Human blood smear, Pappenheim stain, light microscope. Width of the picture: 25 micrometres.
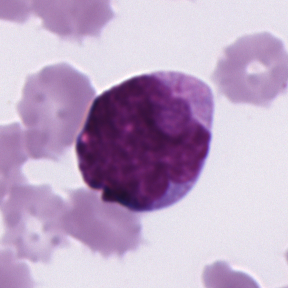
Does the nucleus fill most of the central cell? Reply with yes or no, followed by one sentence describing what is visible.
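Yes. The cytoplasm forms a narrow crescent mainly along the right side of the cell.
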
